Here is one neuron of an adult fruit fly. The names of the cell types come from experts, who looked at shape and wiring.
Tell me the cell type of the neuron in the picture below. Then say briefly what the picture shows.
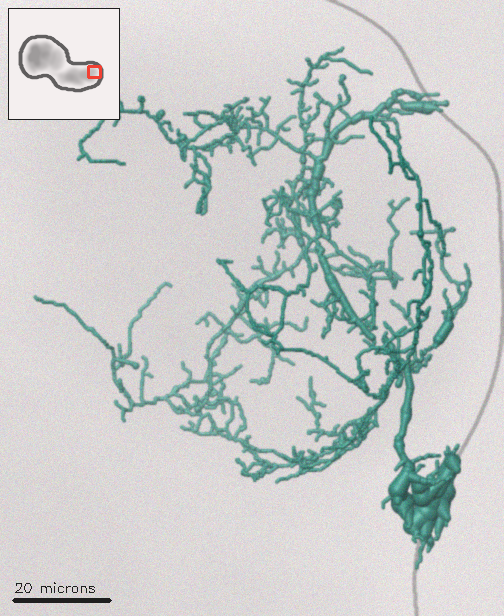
Its cell type is MNad50. Its broad class is motor neuron of the nerve cord. The cell body is at the lower right of the picture. From top to bottom in the picture it spans about 110 microns. The picture shows more than a hundred branch ends.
